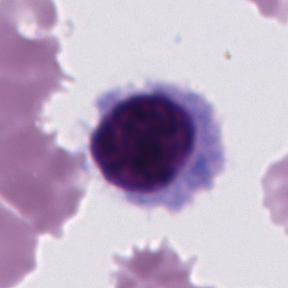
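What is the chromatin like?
Dark purple and dense, coarsely clumped.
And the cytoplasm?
A pale blue rim, wider right than left, without distinct granules.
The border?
Ragged, with many short, fine projections all round.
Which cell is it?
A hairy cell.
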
